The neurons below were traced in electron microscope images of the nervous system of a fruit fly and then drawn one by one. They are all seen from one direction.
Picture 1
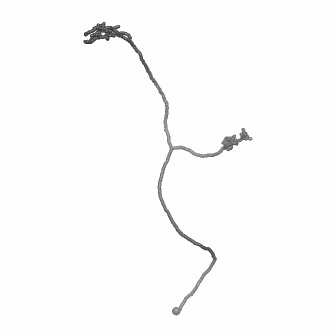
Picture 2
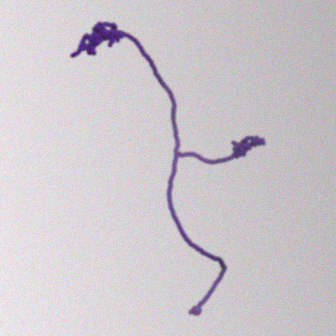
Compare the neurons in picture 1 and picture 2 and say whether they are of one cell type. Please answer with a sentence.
They are of the same cell type.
